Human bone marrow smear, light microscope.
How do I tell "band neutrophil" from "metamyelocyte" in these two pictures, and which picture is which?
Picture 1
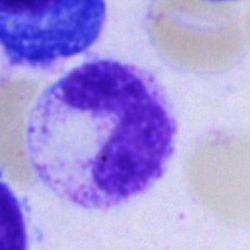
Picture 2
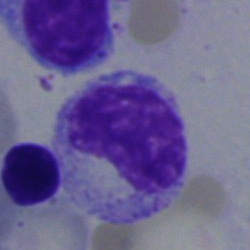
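Answer: the band neutrophil appears in picture 1, the metamyelocyte in picture 2. Outline: the band neutrophil is round, whereas the metamyelocyte is roughly round with a slightly uneven, fuzzy edge. Nuclear shape: in the band neutrophil the nucleus is bent into a horseshoe that curves along the upper and right side of the cell.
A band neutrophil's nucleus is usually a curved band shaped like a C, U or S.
The metamyelocyte's nucleus is kidney-shaped, with its indentation facing the lower left, and it sits off-centre toward the upper right of the cell.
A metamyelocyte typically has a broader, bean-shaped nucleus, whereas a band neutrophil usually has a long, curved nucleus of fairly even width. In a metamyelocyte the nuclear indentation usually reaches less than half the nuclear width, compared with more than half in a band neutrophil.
Chromatin: the band neutrophil's is dense, clumped and deep purple, with no nucleoli visible.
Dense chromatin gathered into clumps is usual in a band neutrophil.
Cytoplasm: in the metamyelocyte it is pale grey-blue and widest below and to the left of the nucleus. Neighbouring structures: part of another nucleated cell lies just beyond the upper left of the band neutrophil, while a small, dense, dark purple round body touches the metamyelocyte at its lower left.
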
